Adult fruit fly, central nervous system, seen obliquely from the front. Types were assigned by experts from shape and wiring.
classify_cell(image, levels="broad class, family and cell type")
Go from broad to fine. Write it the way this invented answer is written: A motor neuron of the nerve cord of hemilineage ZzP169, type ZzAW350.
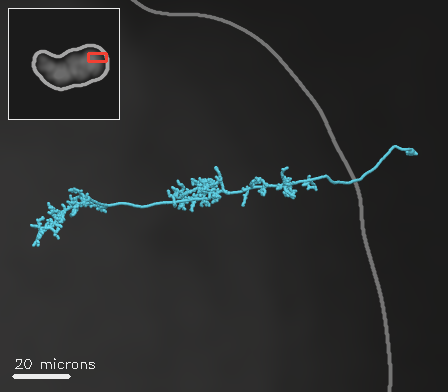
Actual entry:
An optic-lobe intrinsic neuron of the TmY family, type TmY5a.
